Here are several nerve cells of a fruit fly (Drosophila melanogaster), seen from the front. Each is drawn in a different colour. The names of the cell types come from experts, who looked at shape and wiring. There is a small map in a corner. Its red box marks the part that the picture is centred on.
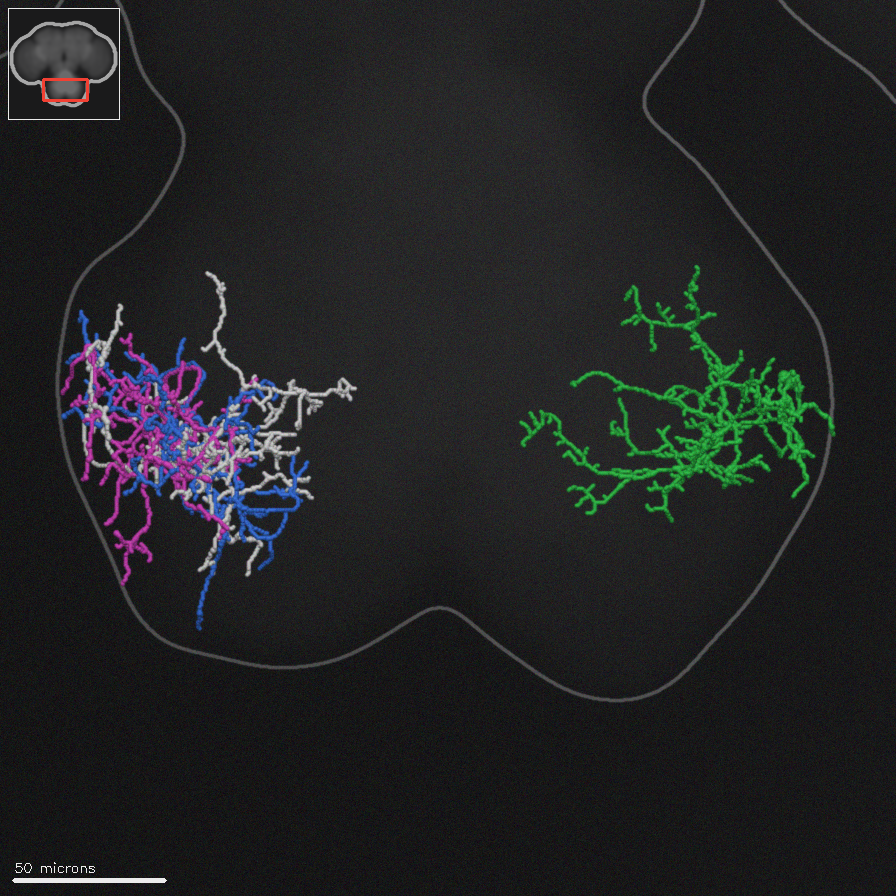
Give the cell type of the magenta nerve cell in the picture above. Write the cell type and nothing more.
IN21A060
